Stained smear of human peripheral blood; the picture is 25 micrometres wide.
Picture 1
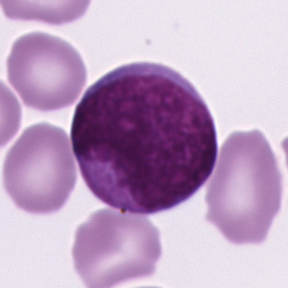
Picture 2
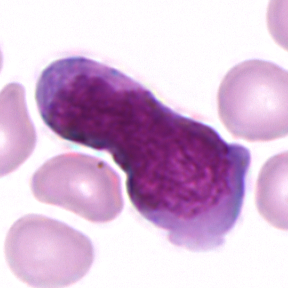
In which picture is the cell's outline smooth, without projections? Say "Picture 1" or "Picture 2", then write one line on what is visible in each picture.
Picture 1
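Picture 1: The cell outline is round and smooth.
Picture 2: A small pale bulge of cytoplasm projects from the bottom of the lower right end.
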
